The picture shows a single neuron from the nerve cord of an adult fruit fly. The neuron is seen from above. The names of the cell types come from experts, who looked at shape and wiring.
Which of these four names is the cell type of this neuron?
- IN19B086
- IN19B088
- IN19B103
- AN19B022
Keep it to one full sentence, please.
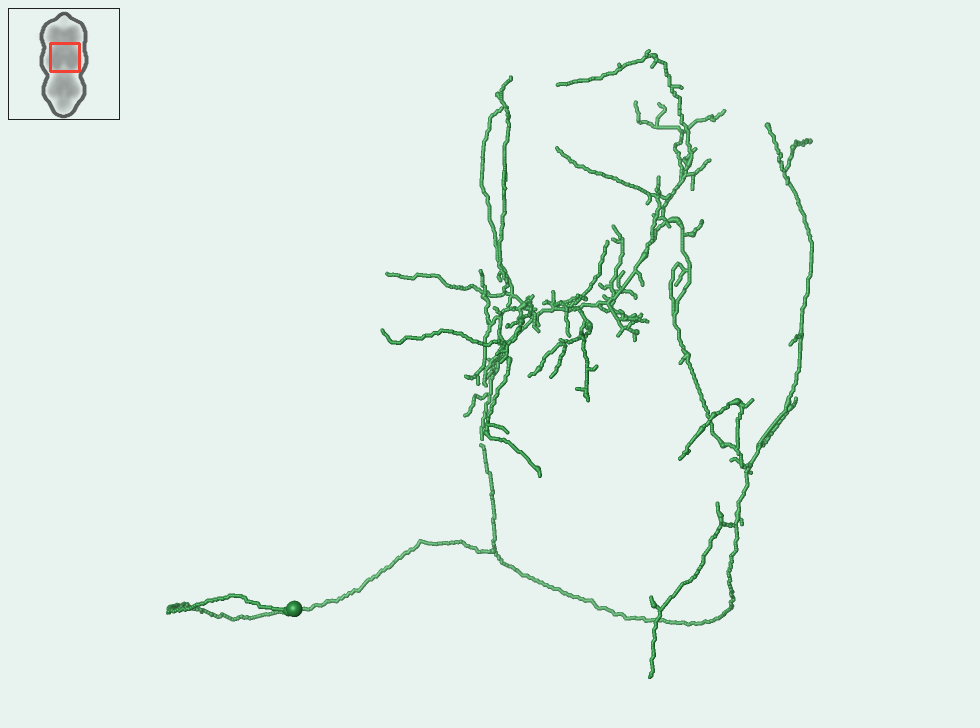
The neuron is typed under the name IN19B103.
